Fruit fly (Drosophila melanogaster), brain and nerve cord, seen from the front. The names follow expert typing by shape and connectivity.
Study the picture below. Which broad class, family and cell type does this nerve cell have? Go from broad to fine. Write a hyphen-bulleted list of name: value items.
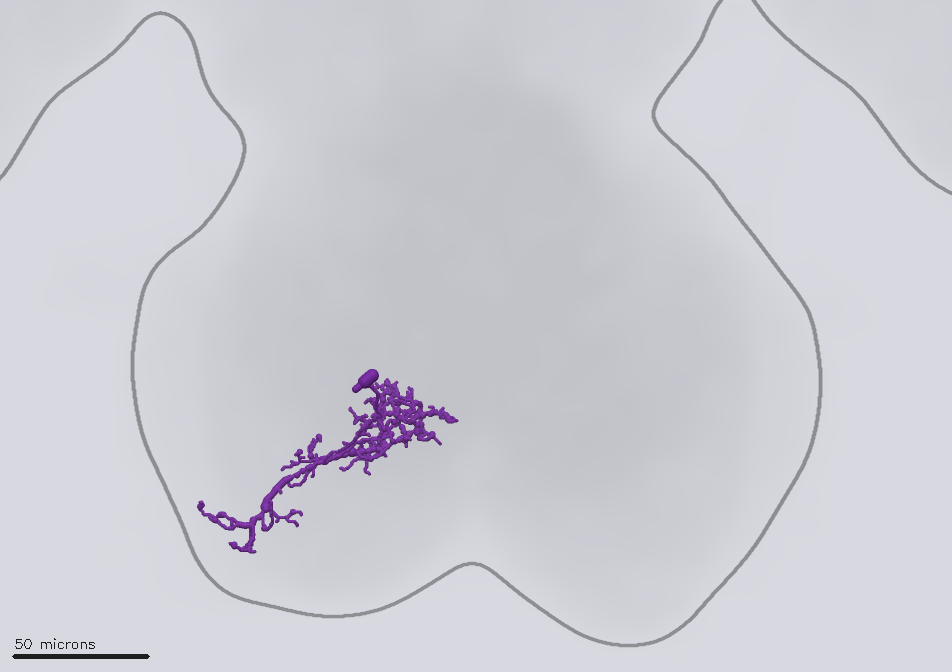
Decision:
- broad class: nerve-cord intrinsic neuron
- family: hemilineage 09A
- cell type: IN09A022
